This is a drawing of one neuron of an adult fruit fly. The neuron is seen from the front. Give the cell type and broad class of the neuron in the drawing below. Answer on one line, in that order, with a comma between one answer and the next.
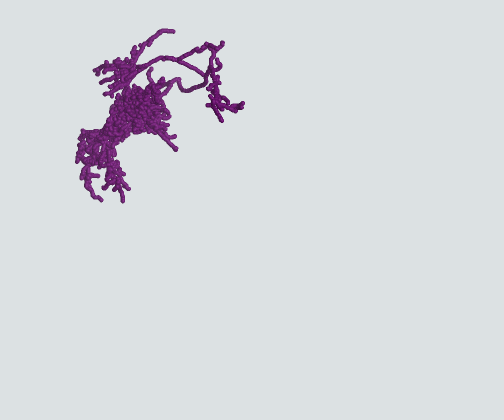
AVLP758m, central-brain intrinsic neuron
